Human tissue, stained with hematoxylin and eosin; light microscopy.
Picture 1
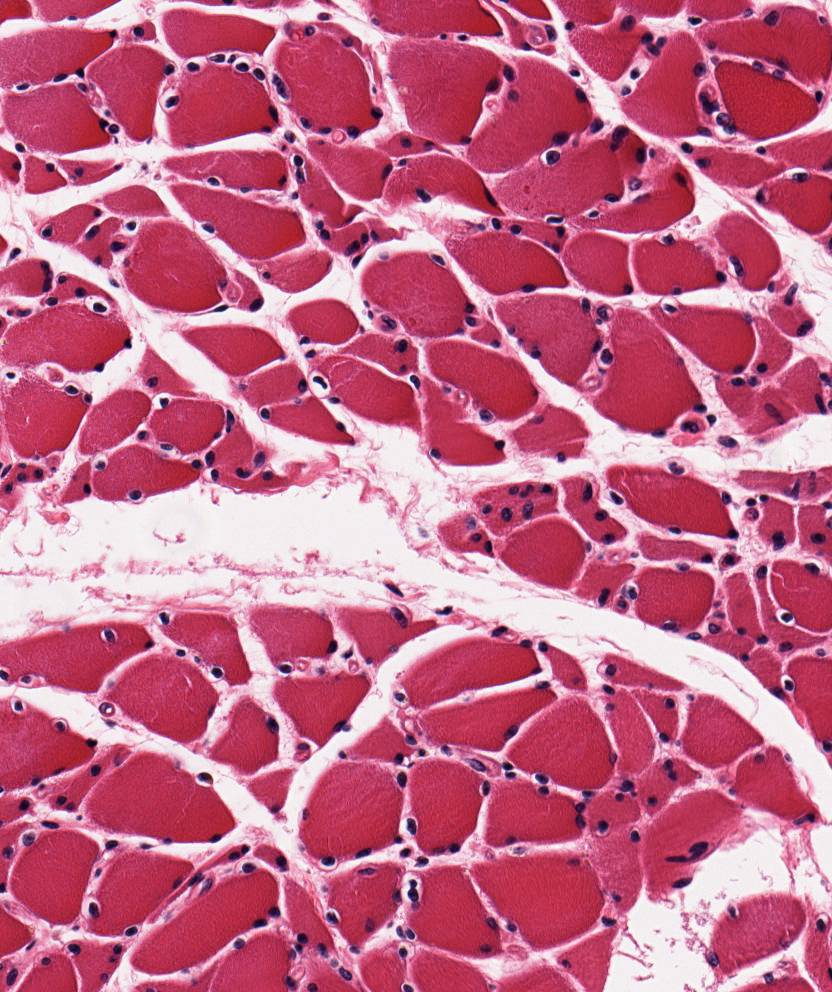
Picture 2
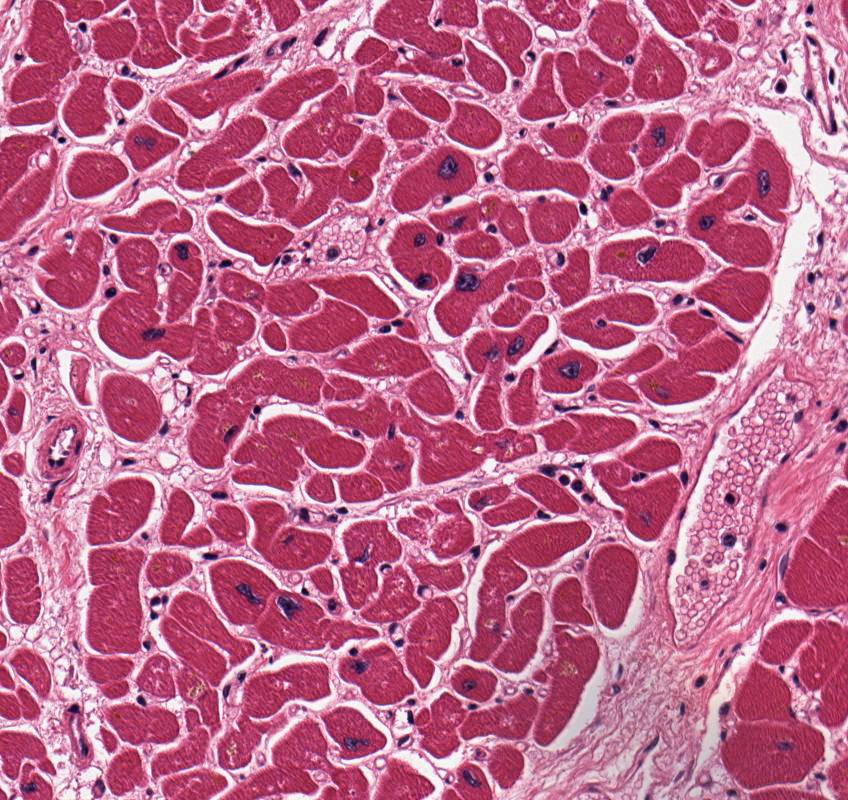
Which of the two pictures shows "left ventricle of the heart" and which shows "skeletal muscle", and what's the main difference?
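ID: picture 1 skeletal muscle; picture 2 left ventricle of the heart. Picture 1: small, dark, oval nuclei at fibre edges, not centres. Broad pale band of loose connective tissue runs left to right across the middle, separating upper and lower fascicles; no fat cells anywhere, band included. Narrow white clefts part many fibres. Picture 2: fibres mostly in cross-section, rounded or polygonal. Nuclei, where seen, central in the fibre profile, not at the edge. Many fibres: fine golden-brown granules in cytoplasm near the fibre middle. Between fibres: loose, pale pink tissue with many small dark nuclei.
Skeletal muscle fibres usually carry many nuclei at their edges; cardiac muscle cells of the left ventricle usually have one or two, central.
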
